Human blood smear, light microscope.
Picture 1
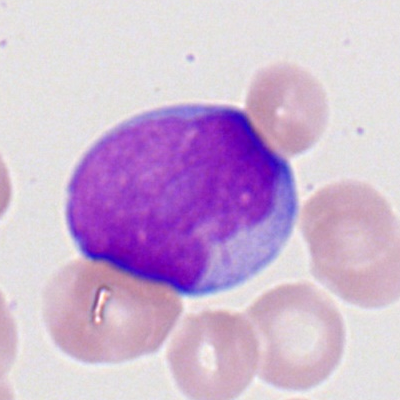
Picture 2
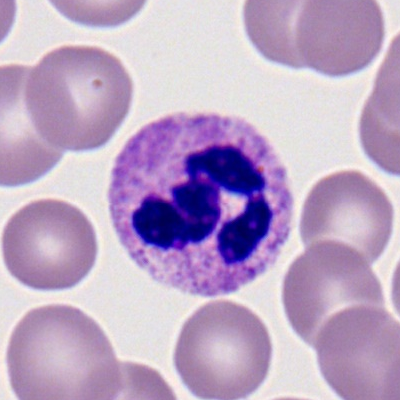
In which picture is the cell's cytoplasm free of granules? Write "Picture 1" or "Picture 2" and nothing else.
Picture 1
